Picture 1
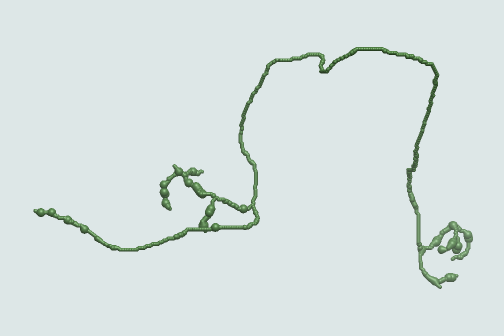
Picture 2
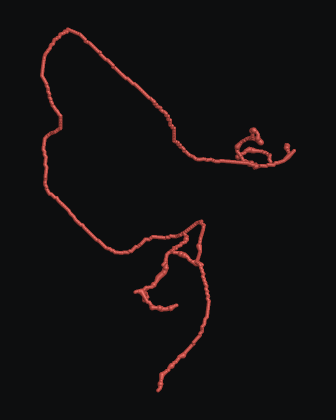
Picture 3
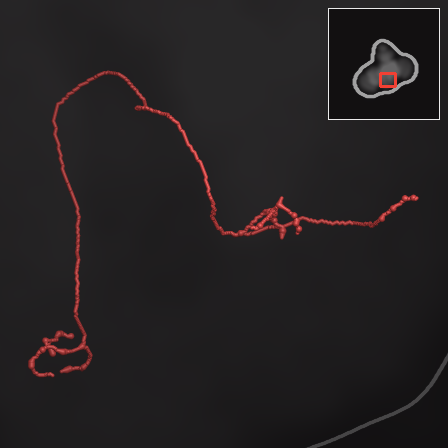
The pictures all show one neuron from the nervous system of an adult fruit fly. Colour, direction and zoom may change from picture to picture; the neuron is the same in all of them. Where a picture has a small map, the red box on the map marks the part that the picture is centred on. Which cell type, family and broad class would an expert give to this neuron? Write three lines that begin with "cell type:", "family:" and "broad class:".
cell type: ORN_VA2
family: class olfactory
broad class: sensory neuron entering the brain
